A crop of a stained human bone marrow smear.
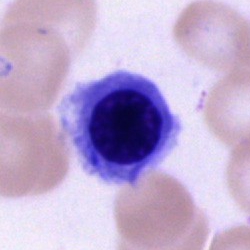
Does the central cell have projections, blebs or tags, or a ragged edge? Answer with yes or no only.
Yes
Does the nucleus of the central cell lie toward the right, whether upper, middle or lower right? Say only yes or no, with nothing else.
Yes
